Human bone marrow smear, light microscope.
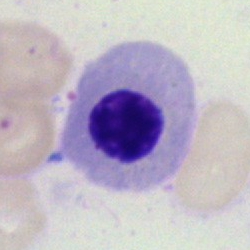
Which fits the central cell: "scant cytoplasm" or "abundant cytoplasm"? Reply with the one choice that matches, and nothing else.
Abundant cytoplasm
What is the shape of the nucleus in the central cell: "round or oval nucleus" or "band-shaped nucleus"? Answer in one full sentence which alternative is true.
The nucleus takes the form of one compact round or oval mass.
